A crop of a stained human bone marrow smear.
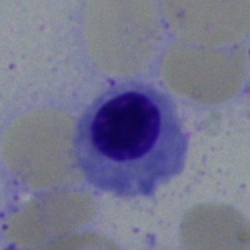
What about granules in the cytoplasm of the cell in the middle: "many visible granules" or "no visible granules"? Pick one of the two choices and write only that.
No visible granules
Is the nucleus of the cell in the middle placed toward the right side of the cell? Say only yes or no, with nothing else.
No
